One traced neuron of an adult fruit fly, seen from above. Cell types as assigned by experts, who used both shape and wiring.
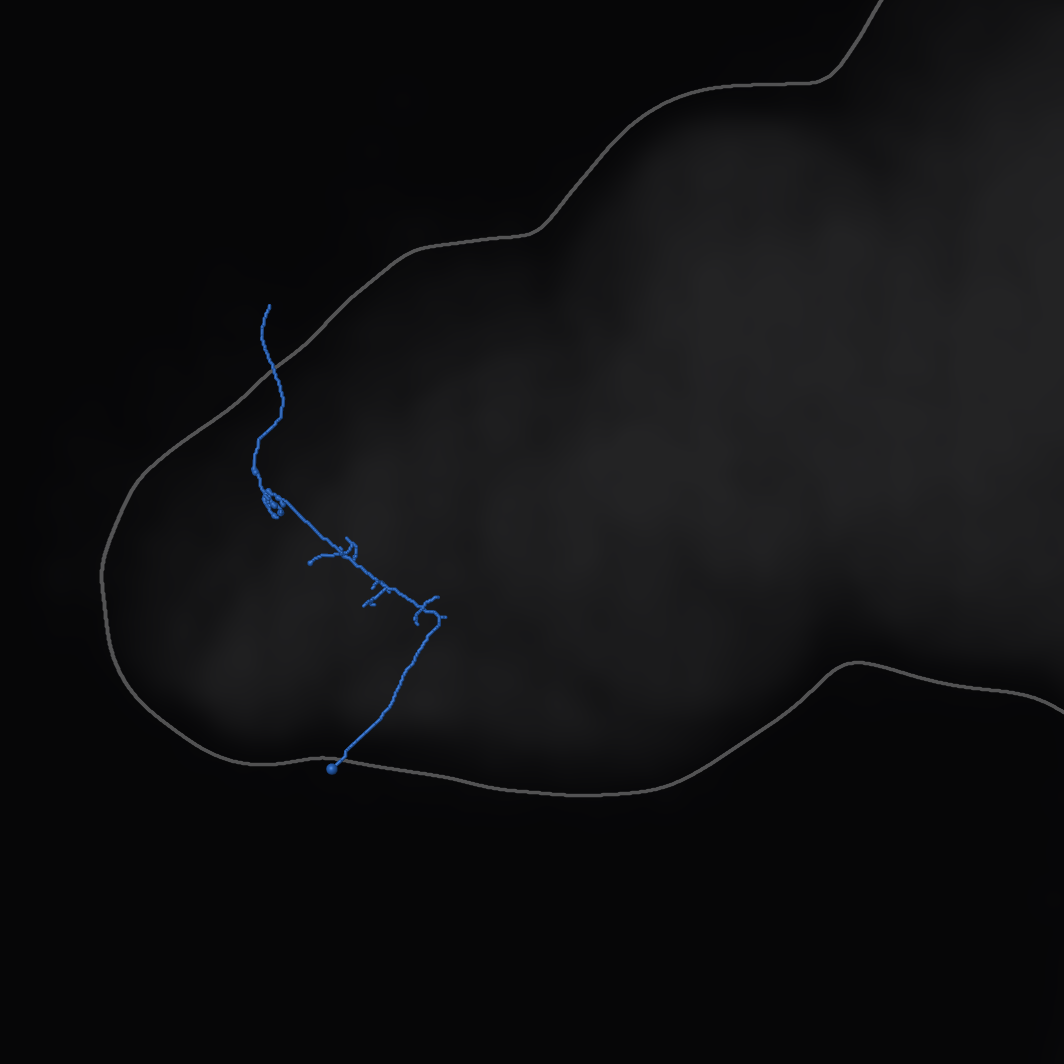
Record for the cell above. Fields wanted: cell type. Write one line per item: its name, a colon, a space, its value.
cell type: C2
